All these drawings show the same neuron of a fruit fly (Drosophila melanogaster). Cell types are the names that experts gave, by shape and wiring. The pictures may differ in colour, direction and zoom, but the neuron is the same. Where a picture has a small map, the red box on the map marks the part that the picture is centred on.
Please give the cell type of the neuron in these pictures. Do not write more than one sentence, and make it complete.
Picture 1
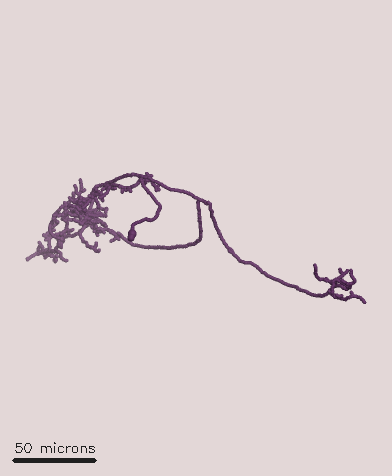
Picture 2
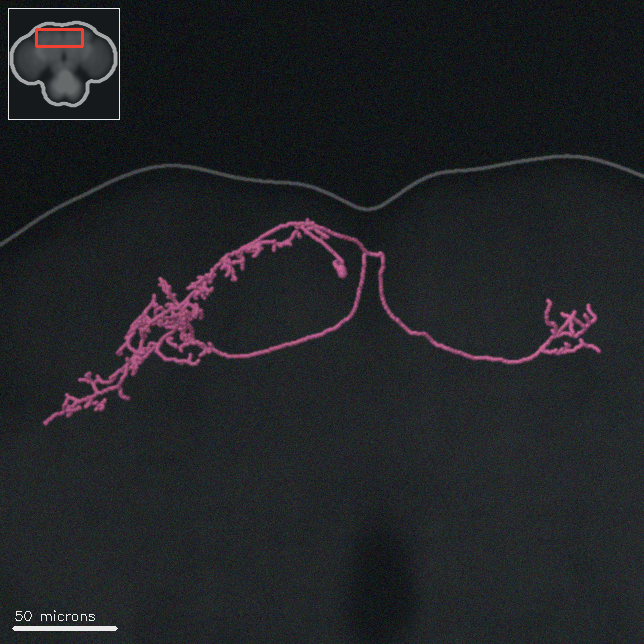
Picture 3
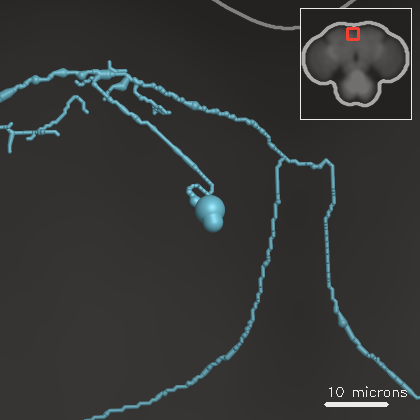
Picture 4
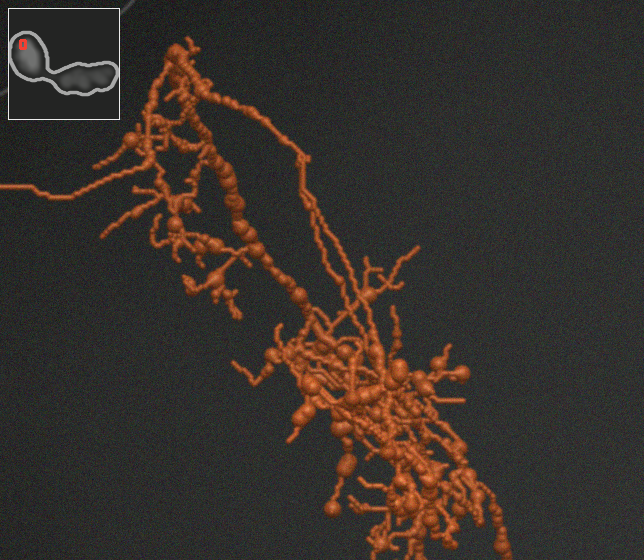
The single neuron here is of type SIP103m.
